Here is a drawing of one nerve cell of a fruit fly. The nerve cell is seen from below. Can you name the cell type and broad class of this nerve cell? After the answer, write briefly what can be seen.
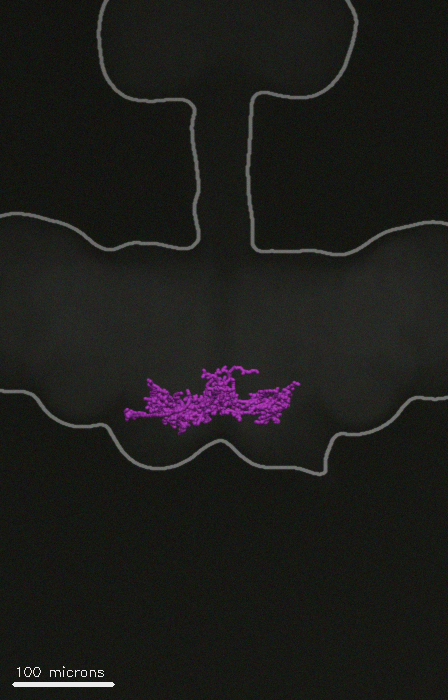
Its cell type is GNG026. Its broad class is central-brain intrinsic neuron. By the scale bar it is about 180 microns wide in this view. As drawn here it is more than twice as wide as it is tall.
